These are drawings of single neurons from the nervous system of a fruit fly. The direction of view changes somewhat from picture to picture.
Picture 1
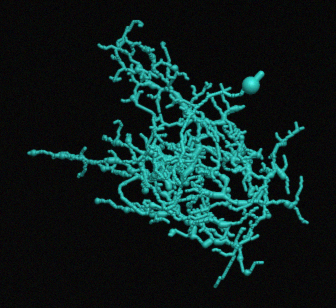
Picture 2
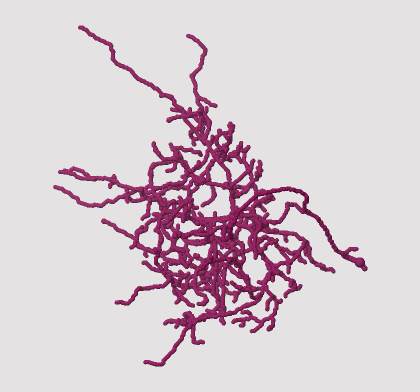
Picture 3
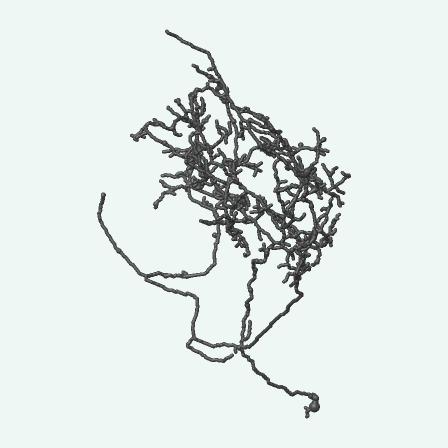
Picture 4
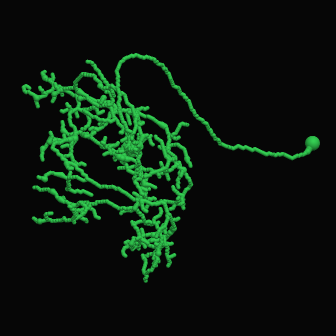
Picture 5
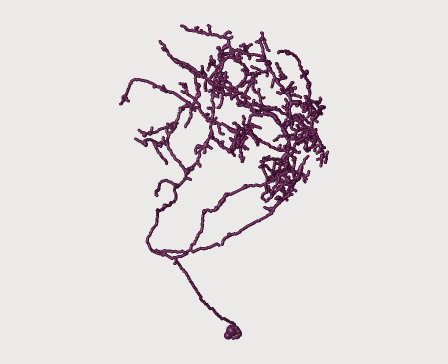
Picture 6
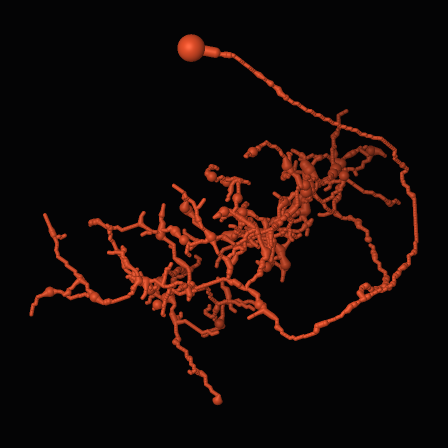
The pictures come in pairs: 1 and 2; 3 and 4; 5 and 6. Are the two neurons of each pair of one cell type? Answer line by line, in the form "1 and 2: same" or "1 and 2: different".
1 and 2: same
3 and 4: different
5 and 6: different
